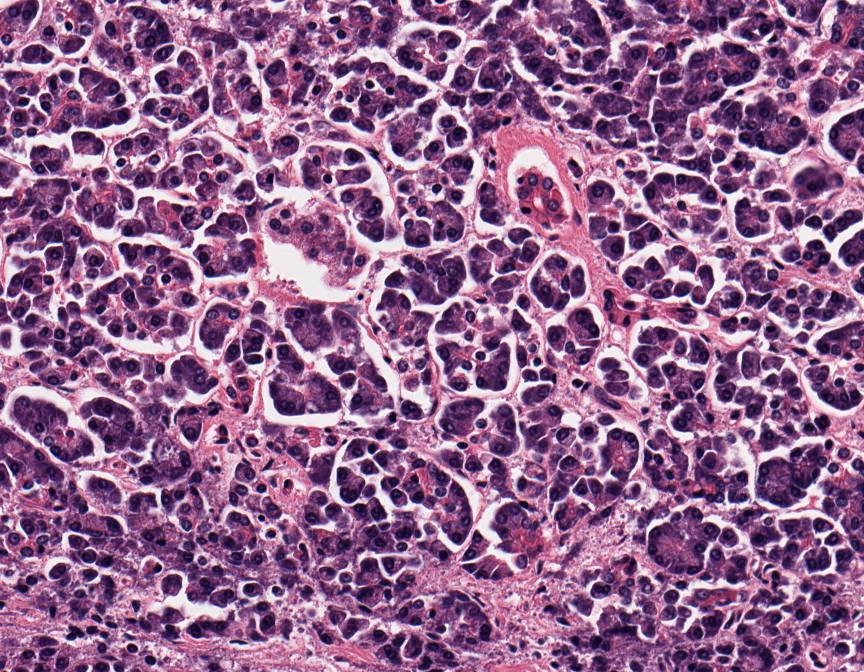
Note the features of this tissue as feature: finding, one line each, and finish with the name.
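Nuclei: round, fairly even in size
Clusters: several wedge-shaped cells around a small centre
Channel: small, round, near top centre, with a collar of pink fibrous tissue
Fat cells: none in the field
Name: pancreas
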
